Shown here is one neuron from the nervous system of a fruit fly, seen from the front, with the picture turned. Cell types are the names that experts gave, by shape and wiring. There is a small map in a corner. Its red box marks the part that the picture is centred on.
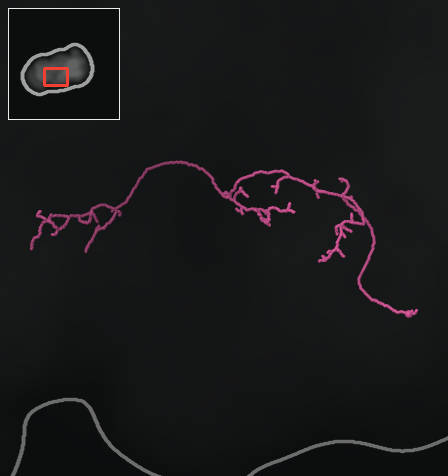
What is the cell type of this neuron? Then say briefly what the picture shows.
It is of cell type CB3172. Its broad class is central-brain intrinsic neuron. In this view it is more than twice as wide as it is tall.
